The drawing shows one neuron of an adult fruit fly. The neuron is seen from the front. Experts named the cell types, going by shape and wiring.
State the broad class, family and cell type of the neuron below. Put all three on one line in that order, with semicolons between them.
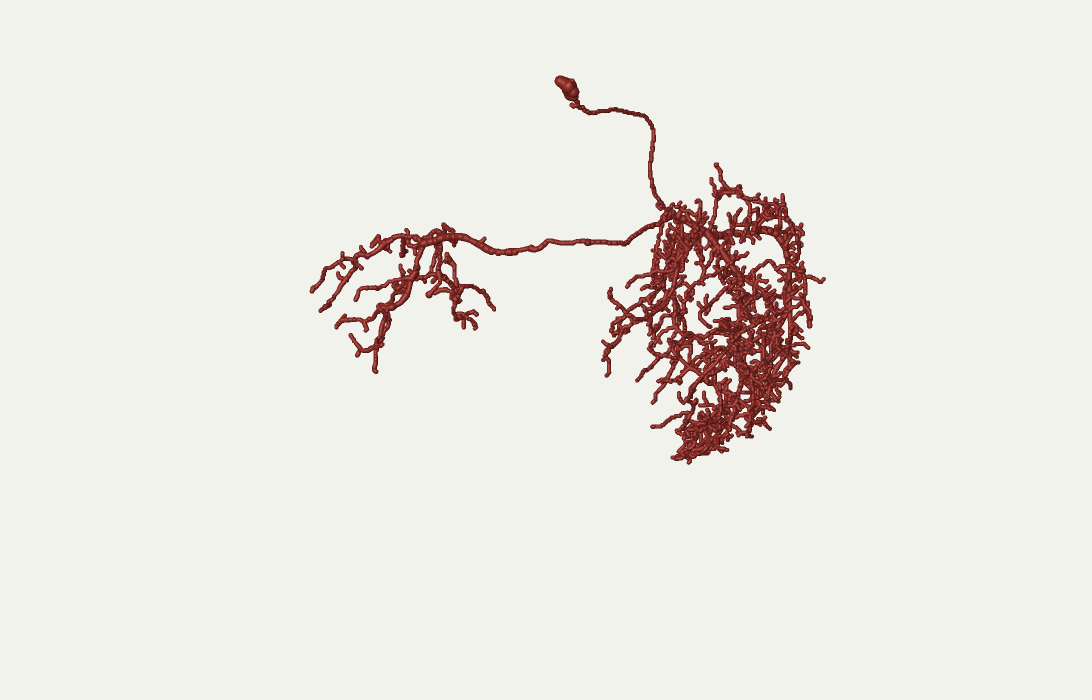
nerve-cord intrinsic neuron; hemilineage 19B; IN19B004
